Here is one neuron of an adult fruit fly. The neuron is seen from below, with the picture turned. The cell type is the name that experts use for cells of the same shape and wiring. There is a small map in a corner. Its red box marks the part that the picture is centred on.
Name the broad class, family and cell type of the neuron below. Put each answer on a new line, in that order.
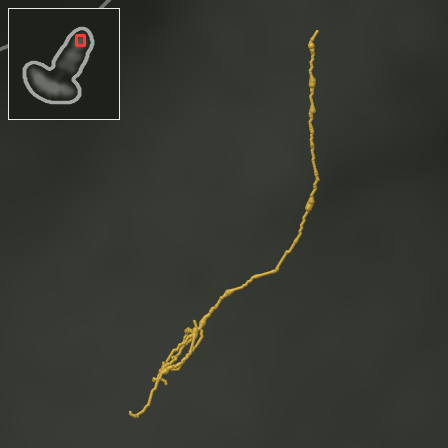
sensory neuron entering the nerve cord
class mechanosensory tactile
SNta37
